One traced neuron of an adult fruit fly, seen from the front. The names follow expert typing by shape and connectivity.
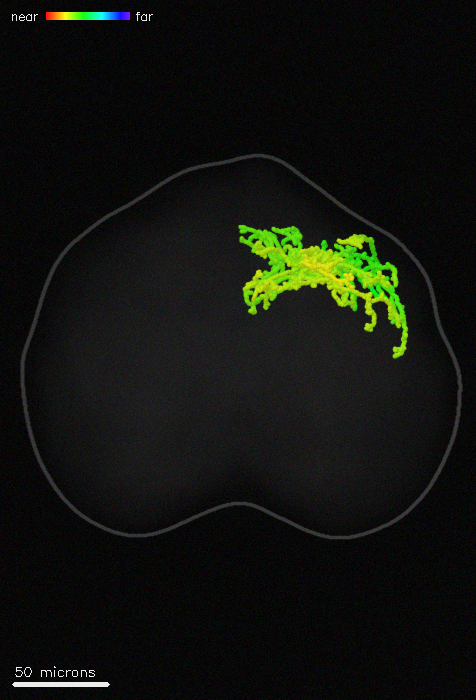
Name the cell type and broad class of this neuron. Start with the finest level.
SNxx28; sensory neuron entering the nerve cord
